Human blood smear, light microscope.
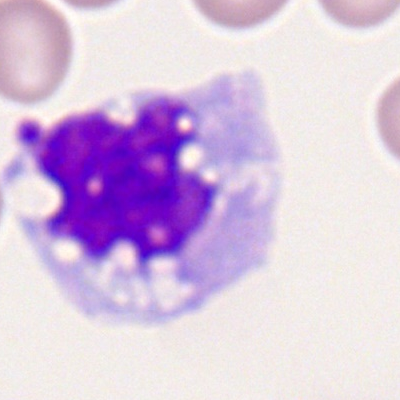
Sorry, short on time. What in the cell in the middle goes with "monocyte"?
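Going through the monocyte point by point, the cytoplasm comes first: it is abundant and pale grey-blue.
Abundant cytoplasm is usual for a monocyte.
On this point, then, the picture fits the monocyte. Second, the nucleus is irregular and lumpy in shape and lies toward the left side of the cell. Third, several clear round vacuoles lie along the lower edge of the cytoplasm.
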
